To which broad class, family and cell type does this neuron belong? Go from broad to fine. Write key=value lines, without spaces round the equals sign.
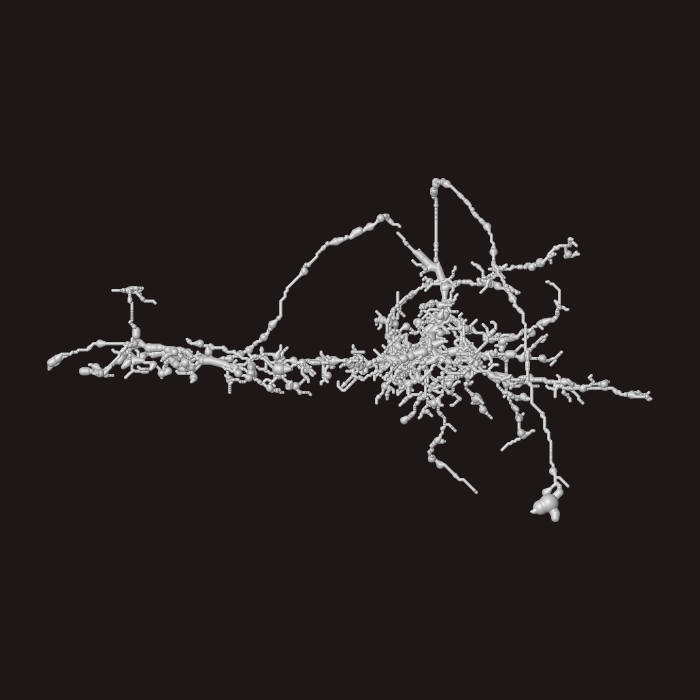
broad_class=central-brain intrinsic neuron
family=hemilineage DM6_central1
cell_type=PS200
